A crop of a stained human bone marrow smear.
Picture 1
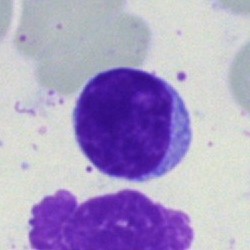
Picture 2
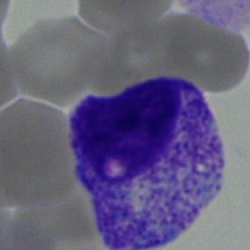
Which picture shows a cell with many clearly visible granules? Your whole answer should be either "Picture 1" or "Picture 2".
Picture 2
